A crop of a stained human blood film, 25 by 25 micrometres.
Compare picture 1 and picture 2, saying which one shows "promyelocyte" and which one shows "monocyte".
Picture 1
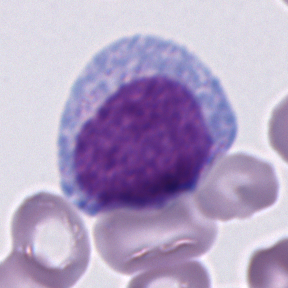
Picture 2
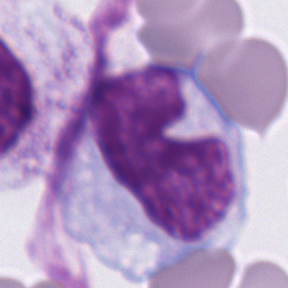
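Picture 1 shows a promyelocyte; picture 2 shows a monocyte.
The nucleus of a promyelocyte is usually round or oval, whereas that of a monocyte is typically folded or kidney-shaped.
In picture 1 the nucleus is a single oval mass without lobes, about 13 by 11 micrometres and filling about 60% of the cell's area; in picture 2 a deep notch is cut into the right side of the nucleus. No clear vacuoles are present in the cytoplasm of picture 1, while several small clear vacuoles lie in the lower part of the cytoplasm in picture 2. The nucleus also sits differently: in picture 1 it lies toward the bottom of the cell, so the rim of cytoplasm is widest above it, whereas in picture 2 it sits toward the upper right, leaving most of the cytoplasm below and to the left. The chromatin in picture 2 is a fine, lacy reddish-purple network rather than coarse dense clumps, and the cell outline in picture 1 is rounded with smooth edges.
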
